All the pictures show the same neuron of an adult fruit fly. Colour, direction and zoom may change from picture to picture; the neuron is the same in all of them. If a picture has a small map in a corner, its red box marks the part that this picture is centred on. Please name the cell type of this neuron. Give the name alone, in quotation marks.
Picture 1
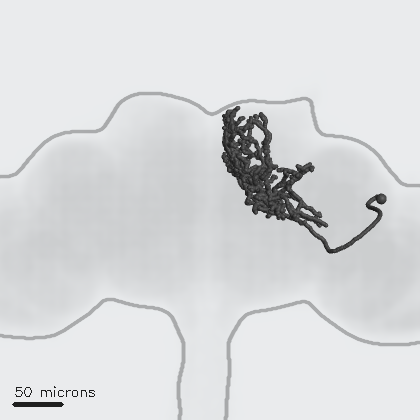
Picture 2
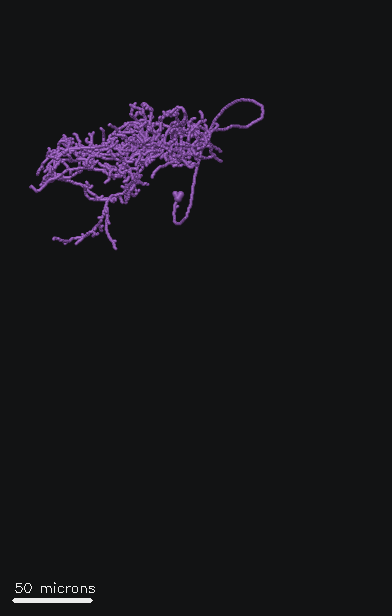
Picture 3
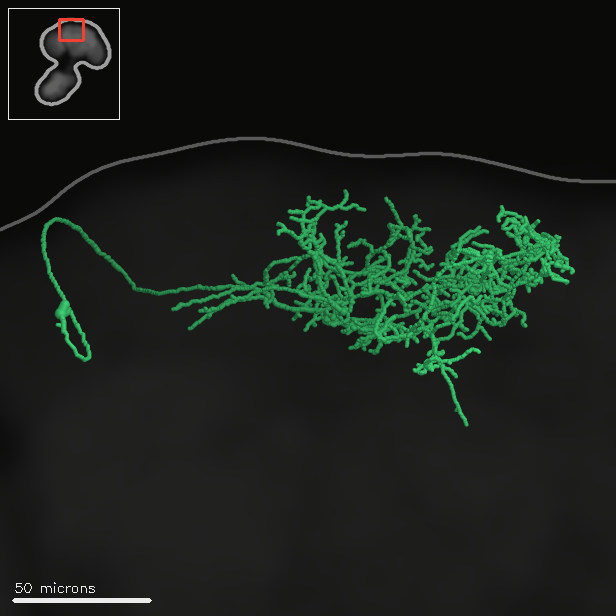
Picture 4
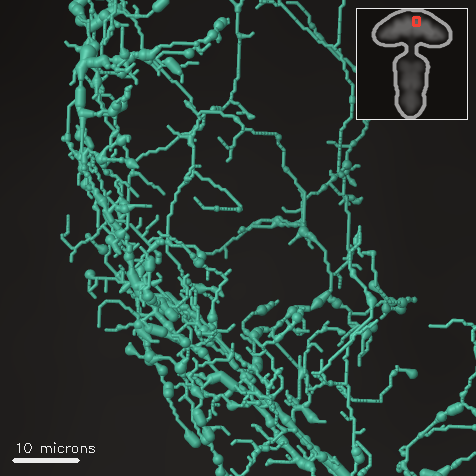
"SMP010"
